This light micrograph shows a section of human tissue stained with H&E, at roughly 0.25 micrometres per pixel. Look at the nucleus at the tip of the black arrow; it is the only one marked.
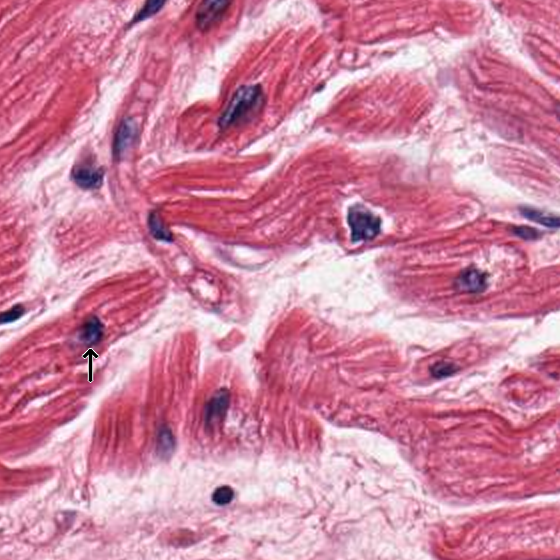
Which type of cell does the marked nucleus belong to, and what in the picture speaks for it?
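The marked nucleus belongs to a cardiomyocyte. The nucleus is dark purple and roughly oval, with an irregular, somewhat blurred edge, and it sits in the middle of the cell's width rather than at its border. The cytoplasm is deep pink and plentiful, with fine lengthwise streaks running along the cell on both sides of the nucleus. The cell is an elongated fibre lying on a diagonal, parallel to neighbouring fibres, and separated from them by pale, loosely textured spaces.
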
